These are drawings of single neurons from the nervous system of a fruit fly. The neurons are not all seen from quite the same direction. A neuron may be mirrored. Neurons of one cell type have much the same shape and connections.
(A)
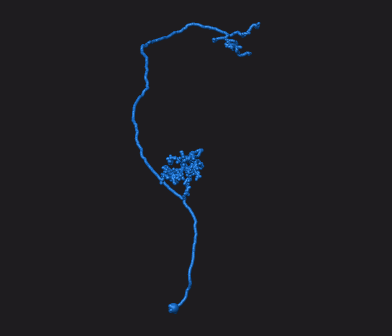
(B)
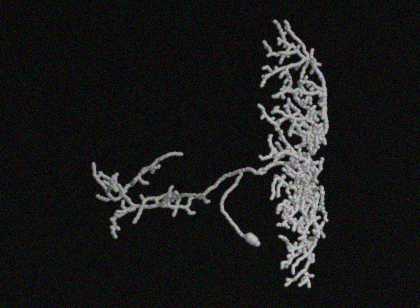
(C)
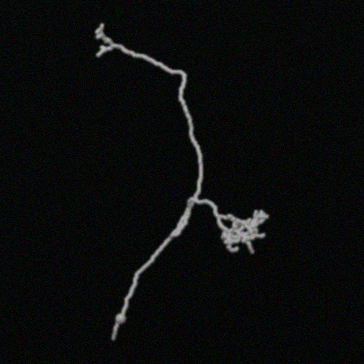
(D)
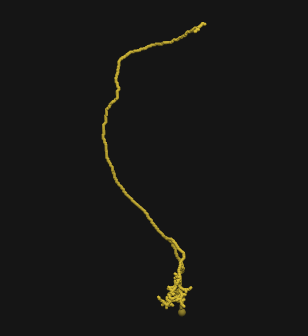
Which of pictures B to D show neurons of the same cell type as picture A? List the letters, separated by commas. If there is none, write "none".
C, D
